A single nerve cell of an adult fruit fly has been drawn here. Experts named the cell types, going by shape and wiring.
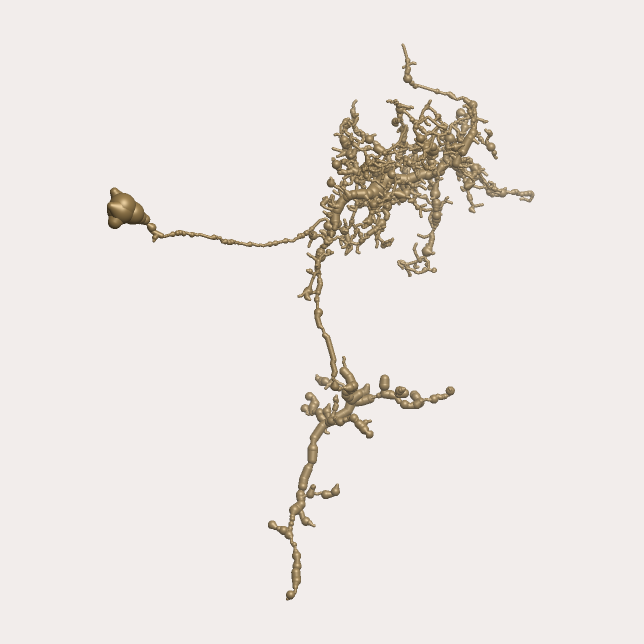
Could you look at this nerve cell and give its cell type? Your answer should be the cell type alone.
LHAV2b2_d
